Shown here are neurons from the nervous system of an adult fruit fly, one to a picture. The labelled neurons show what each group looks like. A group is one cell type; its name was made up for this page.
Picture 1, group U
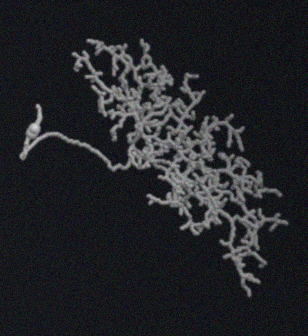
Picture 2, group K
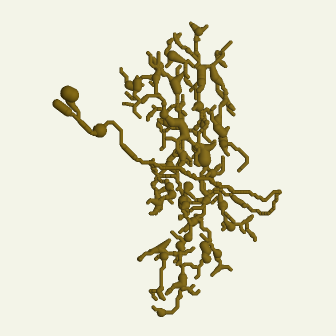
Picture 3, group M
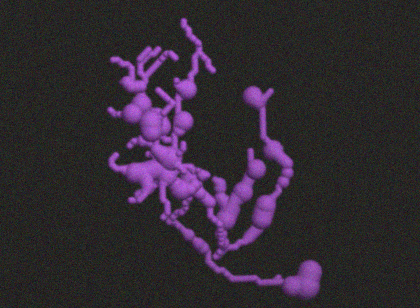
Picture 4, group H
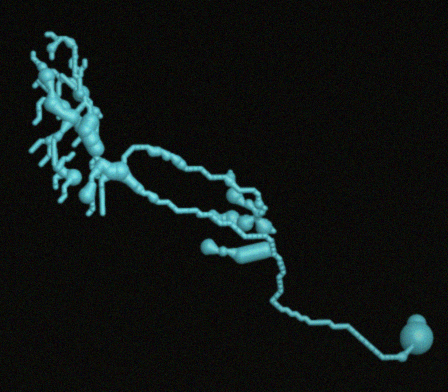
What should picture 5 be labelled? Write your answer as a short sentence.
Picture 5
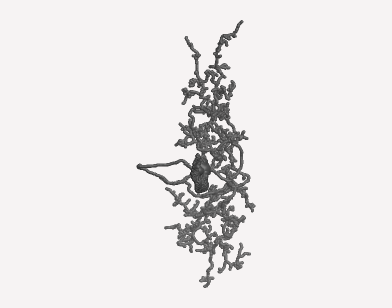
It belongs to group K.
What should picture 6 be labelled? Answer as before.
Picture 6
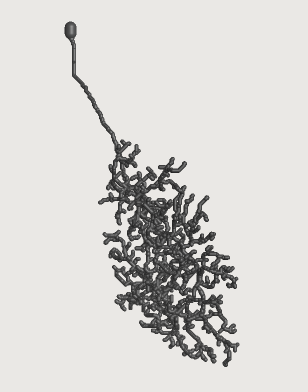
It belongs to group U.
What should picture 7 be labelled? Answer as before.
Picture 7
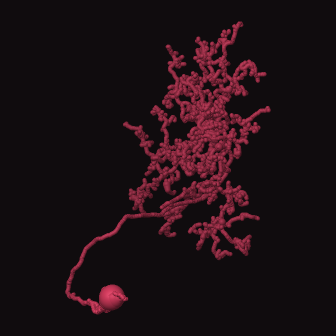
It belongs to group K.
